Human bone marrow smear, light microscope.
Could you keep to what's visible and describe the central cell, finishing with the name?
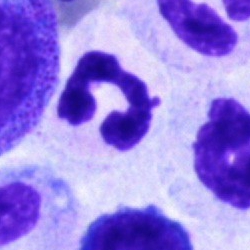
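First, the nucleus is a single curved band bent into an arch that opens downward. Next, a small round knob projects from the right side of that band. Around the nucleus the cytoplasm is plentiful and pale pinkish-lilac. Last, the only granules in it are fine and faintly pinkish. This is a segmented neutrophil.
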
